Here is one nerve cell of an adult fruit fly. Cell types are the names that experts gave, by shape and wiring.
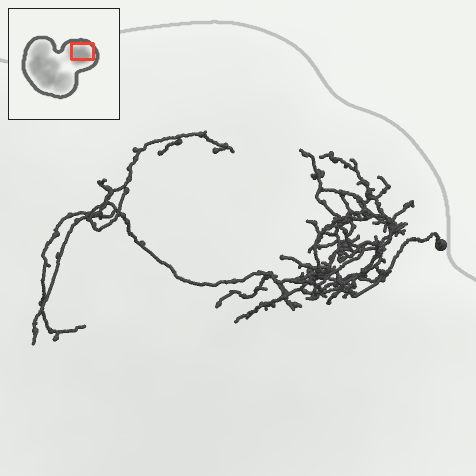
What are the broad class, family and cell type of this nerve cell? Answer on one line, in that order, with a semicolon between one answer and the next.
nerve-cord intrinsic neuron; hemilineage 04B; IN04B078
